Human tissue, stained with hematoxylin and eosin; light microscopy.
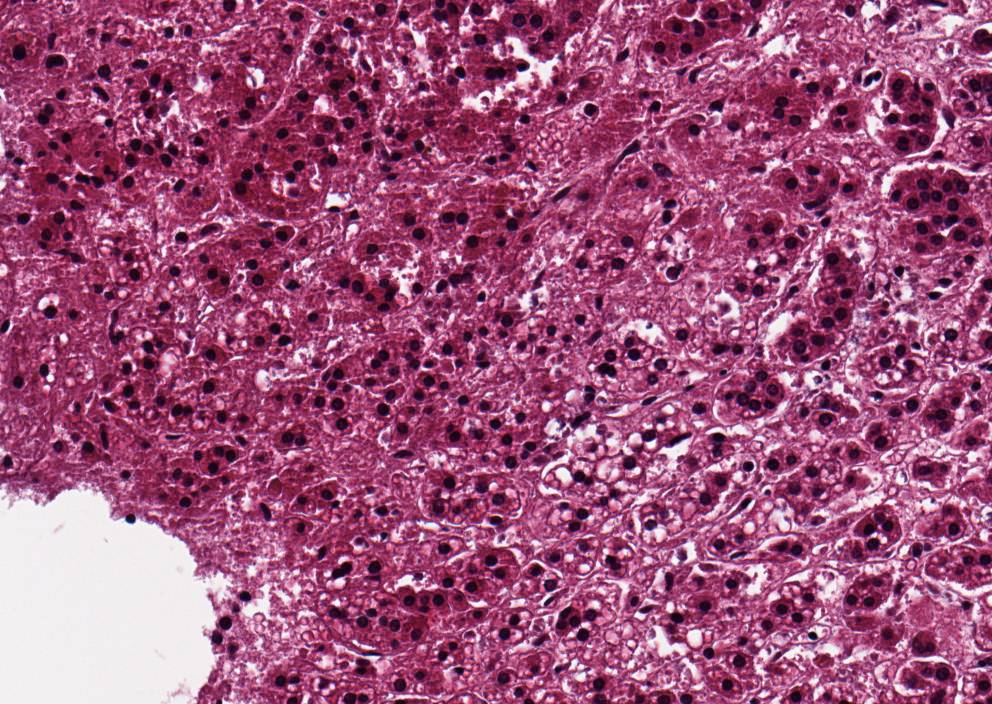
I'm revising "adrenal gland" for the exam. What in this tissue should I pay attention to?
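Adrenal gland. Polygonal cells are grouped into small rounded nests, each outlined by thin pale strands. Most cells have abundant granular eosinophilic cytoplasm, and their nuclei are round, dark and fairly uniform in size.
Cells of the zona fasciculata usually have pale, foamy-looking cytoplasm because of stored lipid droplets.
Fits: in the lower centre-right, many cells have cytoplasm filled with small clear vacuoles.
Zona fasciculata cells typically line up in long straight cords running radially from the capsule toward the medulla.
Does not fit: here the cells sit in small rounded nests, not in long straight cords.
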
